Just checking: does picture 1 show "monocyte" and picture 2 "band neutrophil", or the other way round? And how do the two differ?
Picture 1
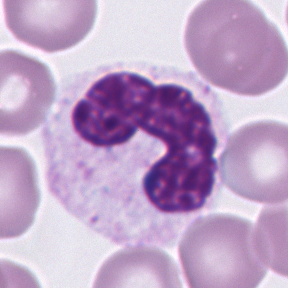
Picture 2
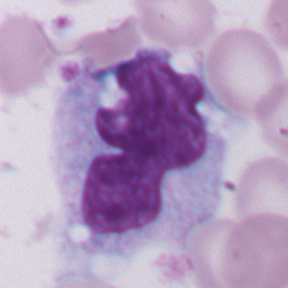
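Picture 1 shows a band neutrophil; picture 2 shows a monocyte. In picture 1 the nucleus is one unbroken curved band bent into a horseshoe, its open side facing the lower left, whereas in picture 2 the nucleus occupies roughly half of the cell's area. The band neutrophil has plentiful, pale pinkish-lilac cytoplasm holding fine, scattered violet granules. The monocyte's cytoplasm is pale grey-blue, with fine, faint pinkish-purple granules like dust, and a small clear vacuole sits just below the lower left edge of its nucleus.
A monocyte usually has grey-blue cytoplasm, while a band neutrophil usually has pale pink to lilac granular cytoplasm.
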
